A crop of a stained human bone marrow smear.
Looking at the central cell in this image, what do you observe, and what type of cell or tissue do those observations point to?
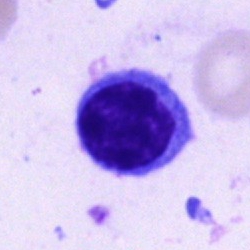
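Notice how the nucleus sits off-centre to the left, so the band of cytoplasm is wider on the right. That cytoplasm is just a narrow rim of deep blue. There aren't any granules in it, and no vacuoles either. It's a lymphocyte.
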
